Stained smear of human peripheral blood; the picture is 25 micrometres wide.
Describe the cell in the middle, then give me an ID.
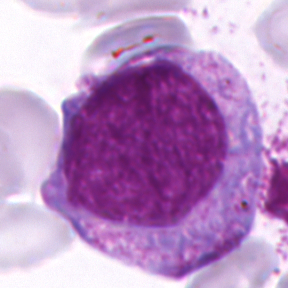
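You'll notice the nucleus is round to oval, about 15 micrometres across, with no indentation or lobes. It sits off-centre toward the upper left, so there's a wider band of cytoplasm at the lower right. The chromatin is finely granular and evenly spread, no coarse dark clumps, and fine pinkish-purple granules are scattered through the cytoplasm. That's a promyelocyte.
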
